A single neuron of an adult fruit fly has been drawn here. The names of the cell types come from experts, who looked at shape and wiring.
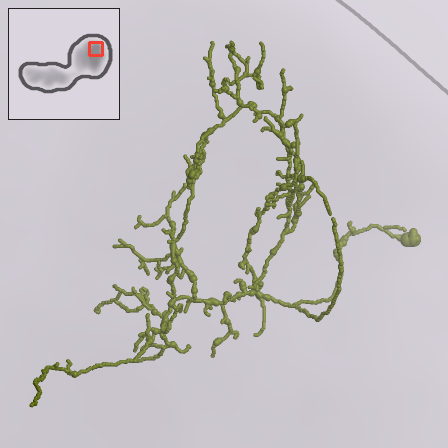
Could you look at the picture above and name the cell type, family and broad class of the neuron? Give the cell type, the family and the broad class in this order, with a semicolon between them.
SLP036; hemilineage SLPal2; central-brain intrinsic neuron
